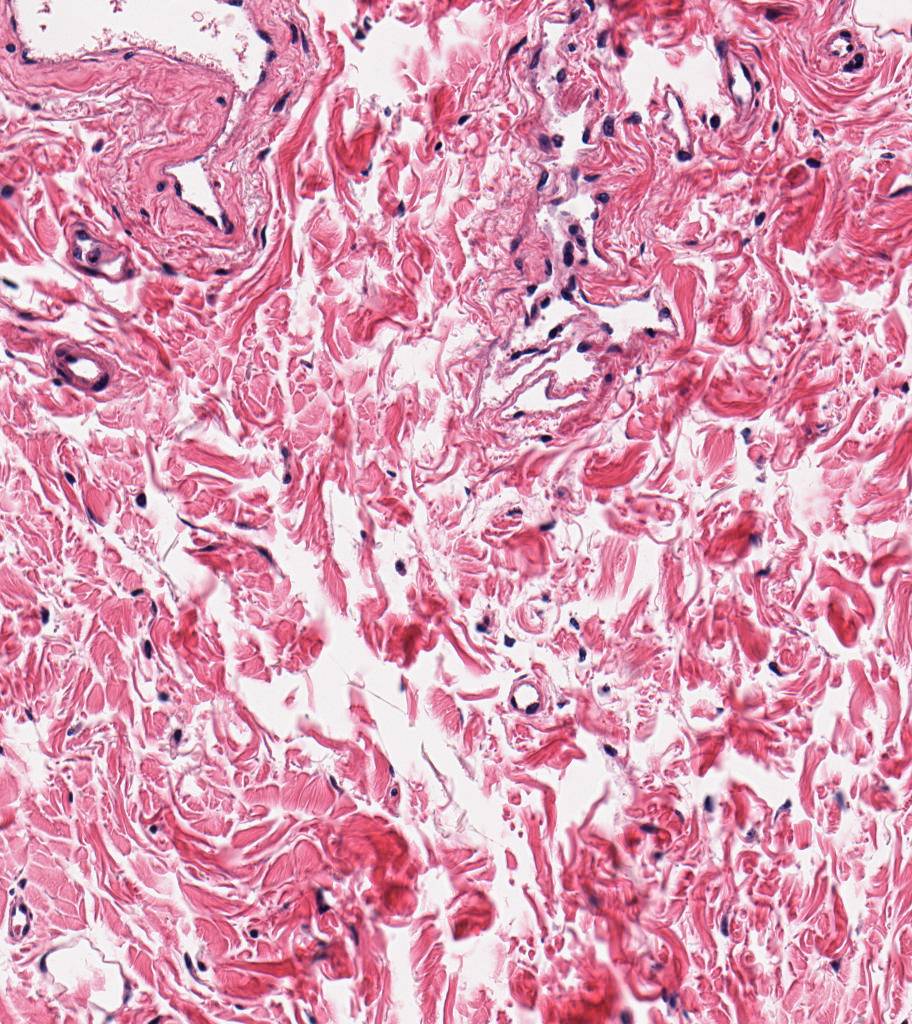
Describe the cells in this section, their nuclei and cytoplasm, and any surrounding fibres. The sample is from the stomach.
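Wavy deep pink collagen bundles run haphazardly, many directions, entire field. Nuclei sparse, mostly small dark spindle or oval fibroblast nuclei, single, between bundles. Upper centre looser and paler, finer fibres, more spindle nuclei. Small round vessels, thick pink walls, narrow lumens, upper half left.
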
